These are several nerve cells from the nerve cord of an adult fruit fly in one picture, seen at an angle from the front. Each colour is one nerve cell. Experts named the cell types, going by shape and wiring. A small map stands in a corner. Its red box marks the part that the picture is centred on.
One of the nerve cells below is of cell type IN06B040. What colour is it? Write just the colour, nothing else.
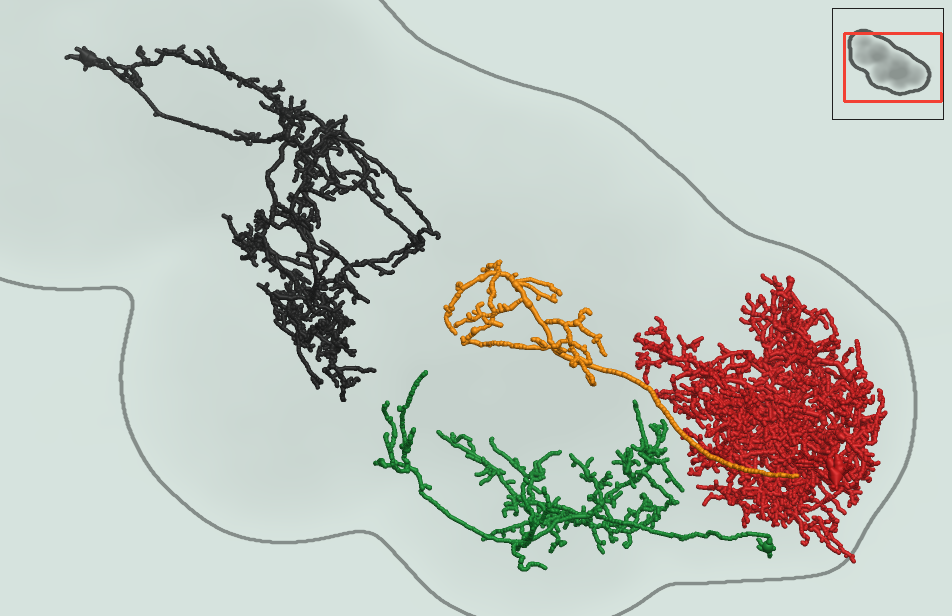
orange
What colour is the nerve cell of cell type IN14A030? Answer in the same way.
green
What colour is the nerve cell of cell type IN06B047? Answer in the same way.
black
